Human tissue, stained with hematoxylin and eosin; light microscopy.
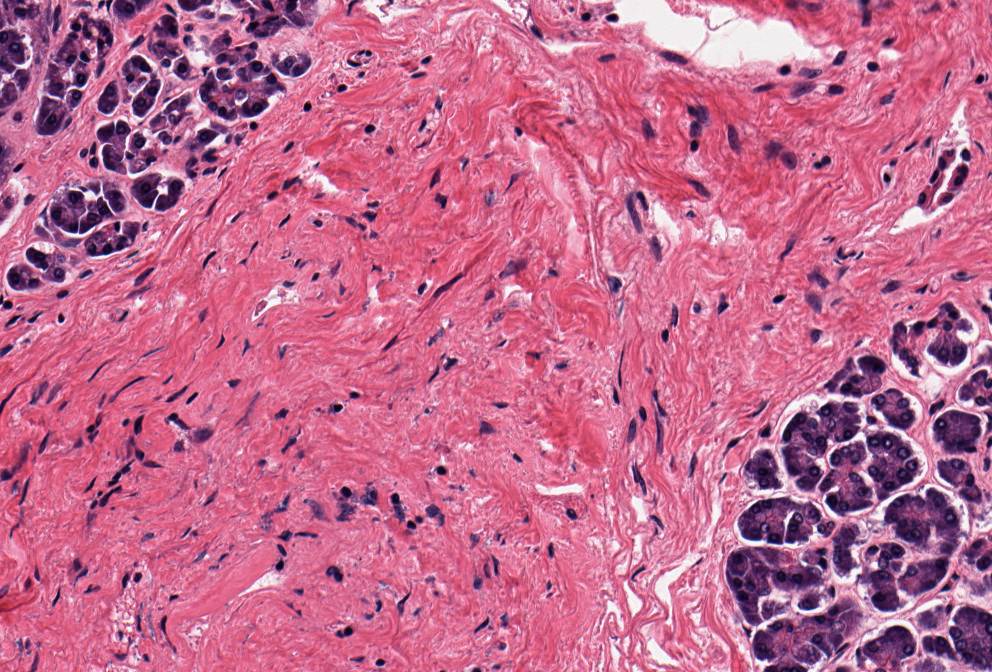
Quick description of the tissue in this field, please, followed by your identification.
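Most of this field is a broad spread of pink fibrous stroma. Glandular tissue appears only in the upper left and lower right corners. There it forms small rounded acini, and their cells have deeply purple, basophilic cytoplasm with round nuclei. Notice that no fat cells appear anywhere. The tissue is pancreas.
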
